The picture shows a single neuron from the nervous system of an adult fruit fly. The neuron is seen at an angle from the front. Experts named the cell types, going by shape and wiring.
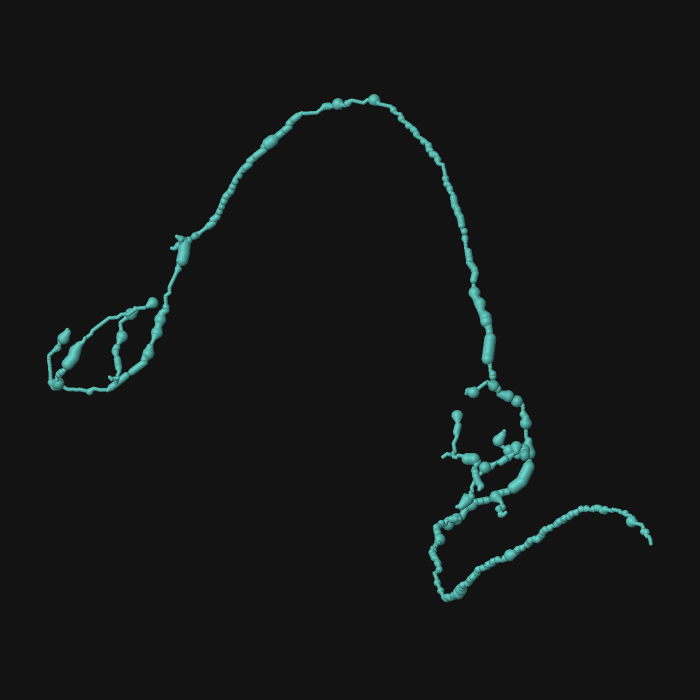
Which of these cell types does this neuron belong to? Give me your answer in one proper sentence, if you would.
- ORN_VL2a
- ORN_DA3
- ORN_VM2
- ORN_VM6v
It is ORN_VM6v that this neuron is, by cell type.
